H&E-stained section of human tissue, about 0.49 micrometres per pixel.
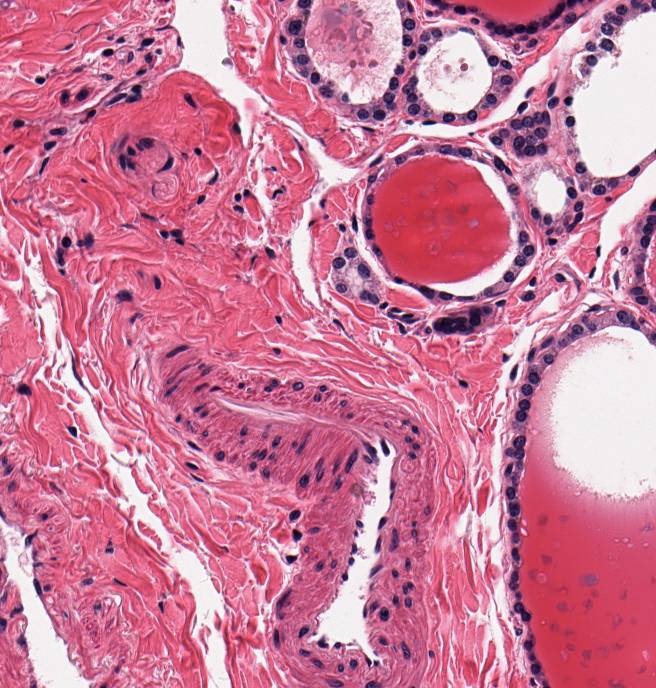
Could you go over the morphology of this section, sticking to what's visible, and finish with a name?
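In the upper right of the field, round follicle-like spaces cluster together, while dense fibrous stroma fills the left half. A single layer of cuboidal cells with round dark nuclei lines the spaces. The one at the top centre holds pale, bubbly material rather than dense red content. The stroma consists of dense wavy collagen bundles with sparse spindle-shaped nuclei. The tissue is thyroid.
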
